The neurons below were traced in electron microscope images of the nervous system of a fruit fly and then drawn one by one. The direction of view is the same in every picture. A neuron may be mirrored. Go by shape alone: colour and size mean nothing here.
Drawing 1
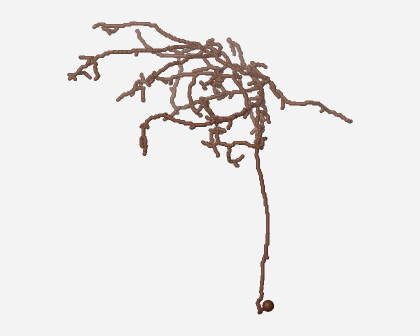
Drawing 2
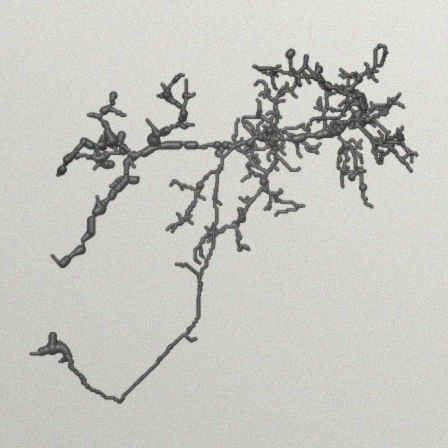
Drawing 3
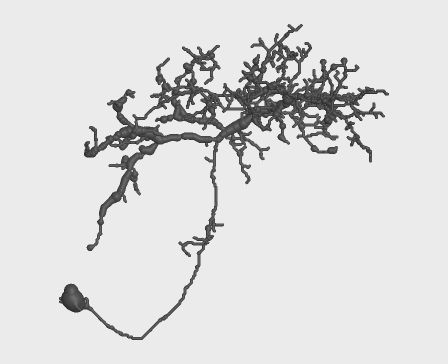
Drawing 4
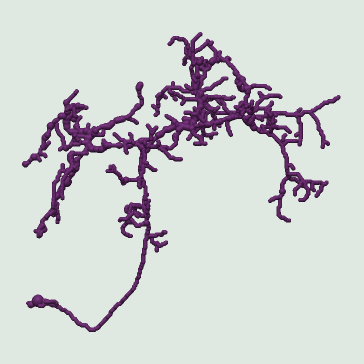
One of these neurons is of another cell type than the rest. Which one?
Drawing 1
